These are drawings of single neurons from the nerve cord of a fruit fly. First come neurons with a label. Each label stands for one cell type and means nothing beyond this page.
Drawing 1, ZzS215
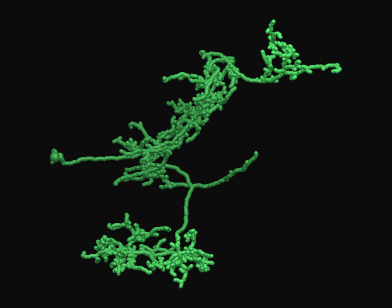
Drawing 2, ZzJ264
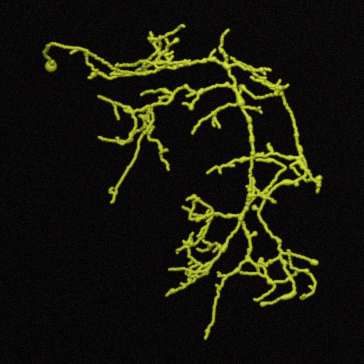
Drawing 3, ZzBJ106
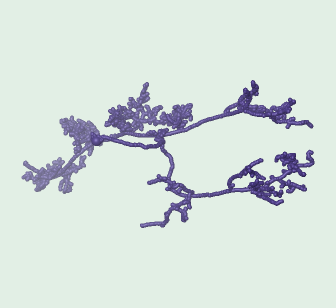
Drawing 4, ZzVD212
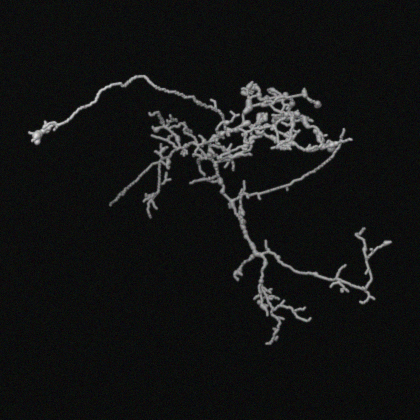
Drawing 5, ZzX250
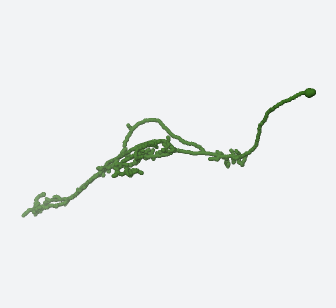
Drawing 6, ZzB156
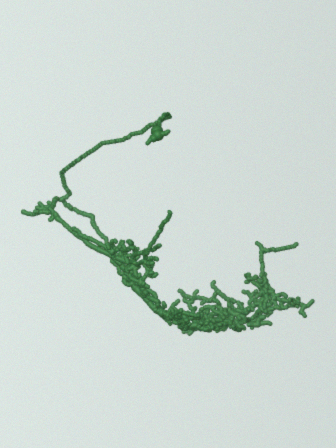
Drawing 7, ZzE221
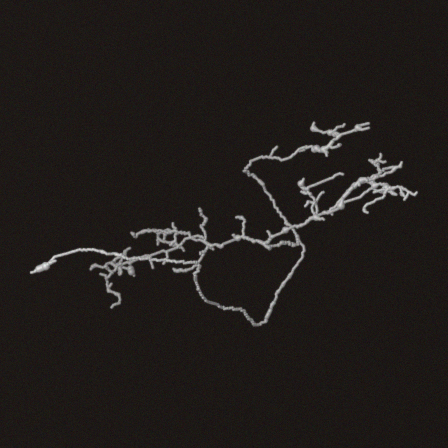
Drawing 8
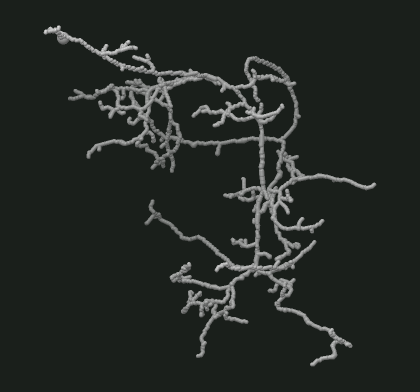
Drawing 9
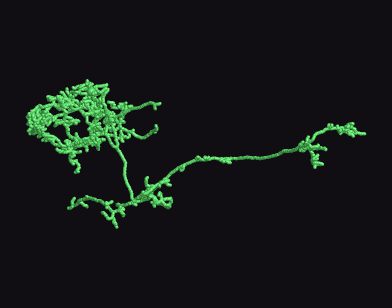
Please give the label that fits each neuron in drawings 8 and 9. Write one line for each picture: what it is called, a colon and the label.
8: ZzJ264
9: ZzBJ106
